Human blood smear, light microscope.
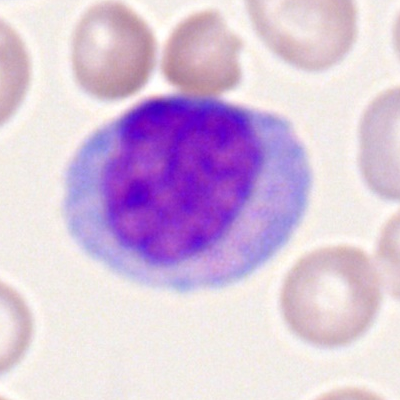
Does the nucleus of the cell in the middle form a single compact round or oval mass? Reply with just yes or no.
Yes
